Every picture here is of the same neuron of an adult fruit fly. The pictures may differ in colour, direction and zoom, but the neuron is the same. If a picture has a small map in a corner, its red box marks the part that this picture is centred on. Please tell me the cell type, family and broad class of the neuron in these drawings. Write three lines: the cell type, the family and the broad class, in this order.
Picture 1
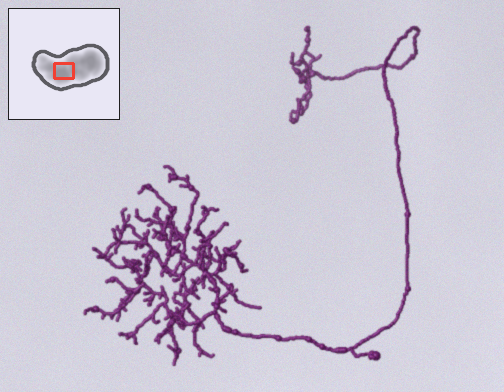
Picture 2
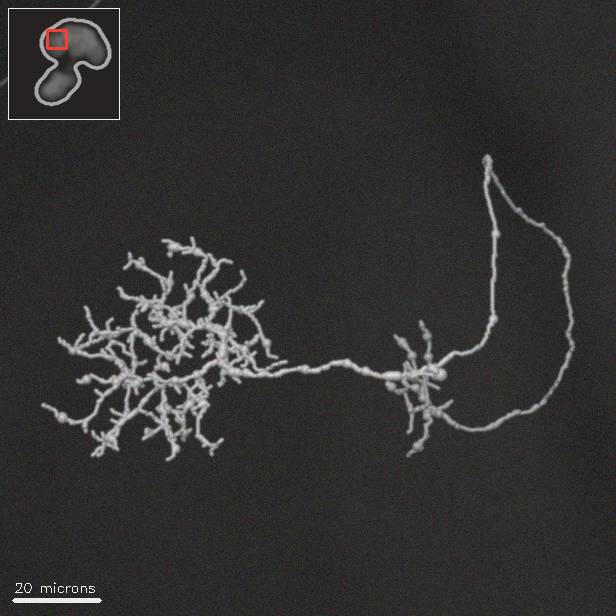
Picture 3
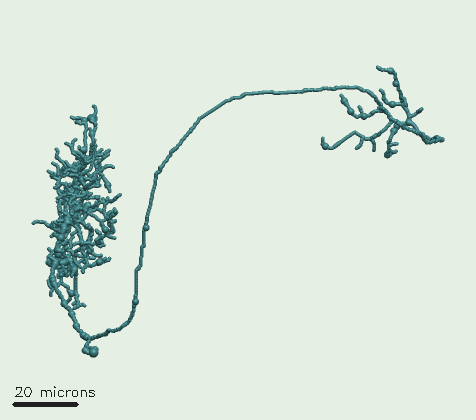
MeLo2
MeLo
optic-lobe intrinsic neuron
